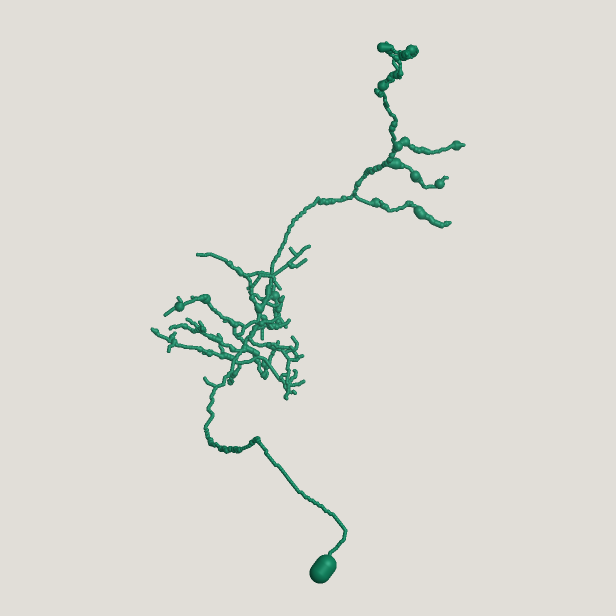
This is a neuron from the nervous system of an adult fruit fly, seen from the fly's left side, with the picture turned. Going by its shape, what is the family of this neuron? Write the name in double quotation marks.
"class CX"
